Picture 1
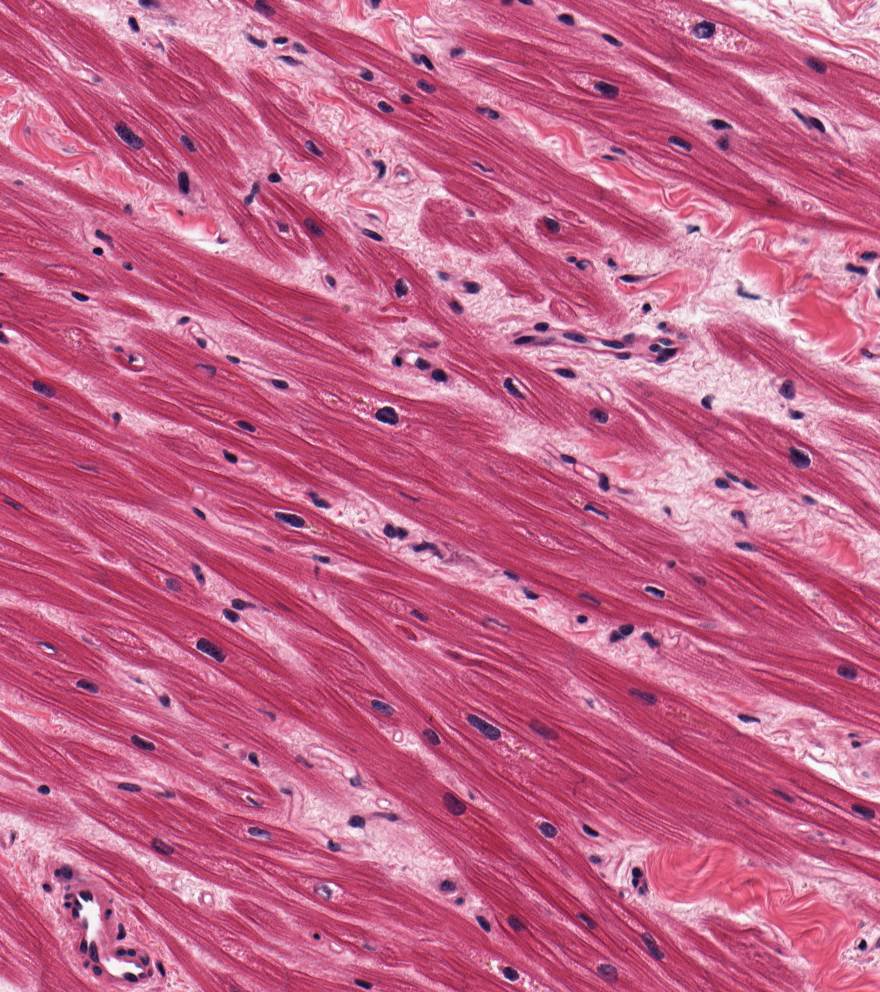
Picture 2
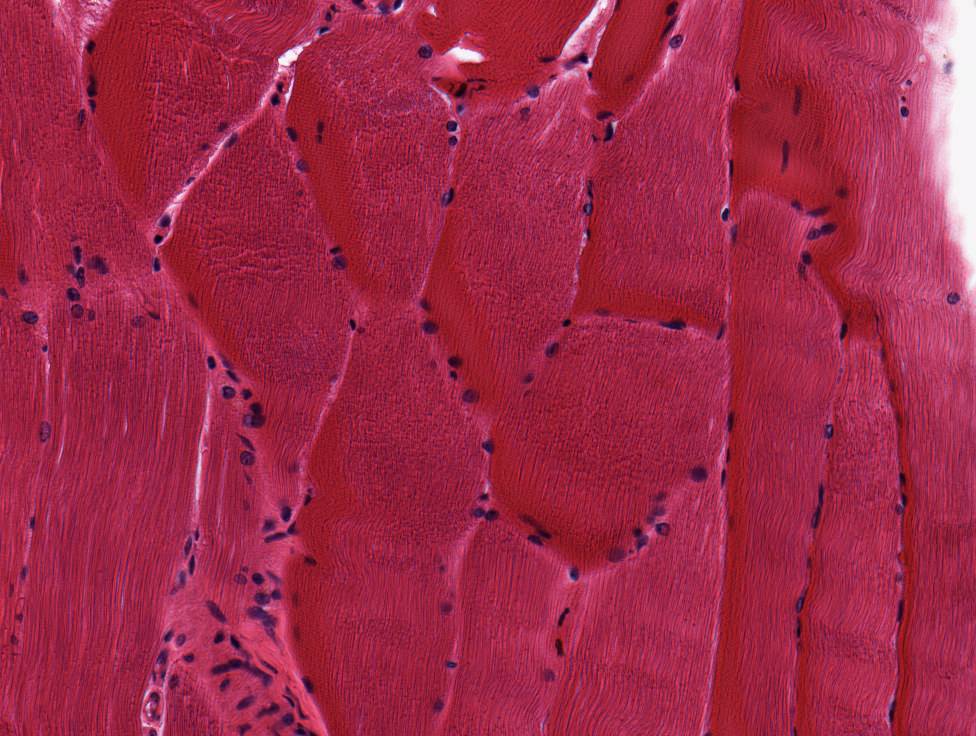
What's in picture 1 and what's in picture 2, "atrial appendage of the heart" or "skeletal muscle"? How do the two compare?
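The atrial appendage of the heart is in picture 1, and skeletal muscle is in picture 2. In picture 1 the cardiac muscle fibres branch and join neighbouring fibres, and their cytoplasm is deep pink with fine streaks along the length of the fibre.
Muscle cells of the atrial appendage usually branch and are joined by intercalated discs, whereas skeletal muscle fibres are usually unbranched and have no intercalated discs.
Pale, loose connective tissue separates the fibre bundles and is widest in the upper right, and a small vessel with an open lumen lies in the lower left corner. In picture 2 the fibre nuclei lie at the edges of the fibres rather than in their centres; in the fibres on the right they are small, dark and elongated along the fibre length.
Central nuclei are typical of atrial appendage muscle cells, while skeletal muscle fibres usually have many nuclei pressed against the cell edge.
A small cluster of nuclei lies between the fibres at the lower left of picture 2, and no fat cells are present anywhere in that field.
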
